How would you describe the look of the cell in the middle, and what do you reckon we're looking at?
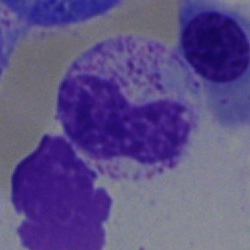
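See how the nucleus is pushed in along its upper side, so it takes on a kidney shape. There aren't any nucleoli showing in it. Fine pinkish-purple granules are scattered all through the cytoplasm, and you won't find any vacuoles there. That's a metamyelocyte.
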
